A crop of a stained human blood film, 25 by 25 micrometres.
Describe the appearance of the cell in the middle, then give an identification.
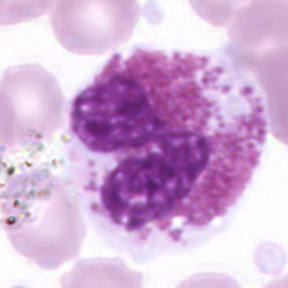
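Notice first that this cell has a roughly round outline. Its nucleus has two lobes, and they lie one above the other toward the left side of the cell. Take a moment to search the nucleus for nucleoli; you won't find any. Now look at the granules, which are fairly uniform in size. This is an eosinophil.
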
